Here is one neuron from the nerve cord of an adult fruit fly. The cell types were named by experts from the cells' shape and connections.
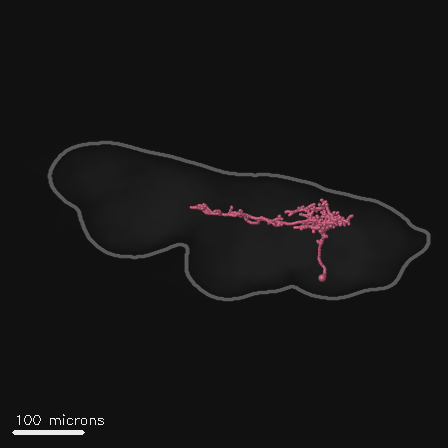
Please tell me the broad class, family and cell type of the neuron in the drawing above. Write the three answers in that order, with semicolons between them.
nerve-cord intrinsic neuron; hemilineage 06B; IN06B076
